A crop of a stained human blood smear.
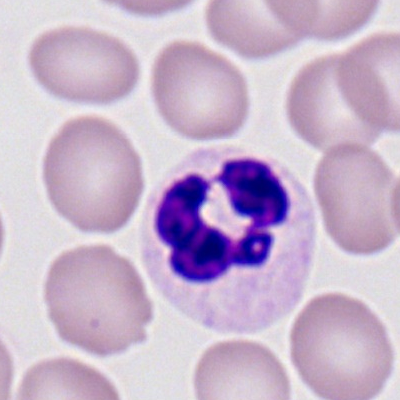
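Segmented neutrophil, the central cell in a stained blood smear. Outline: round and smooth. Nucleus: split into several separate lobes, set in a ring around a pale central space. Chromatin: dense, dark purple, coarsely clumped.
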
